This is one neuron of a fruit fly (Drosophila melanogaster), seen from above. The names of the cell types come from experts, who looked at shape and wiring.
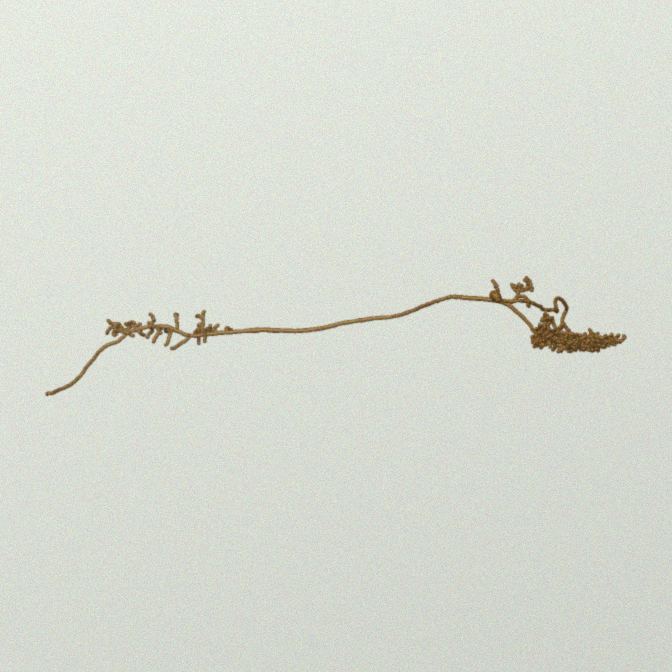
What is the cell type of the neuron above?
DNp02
